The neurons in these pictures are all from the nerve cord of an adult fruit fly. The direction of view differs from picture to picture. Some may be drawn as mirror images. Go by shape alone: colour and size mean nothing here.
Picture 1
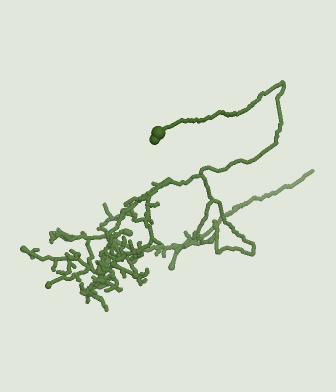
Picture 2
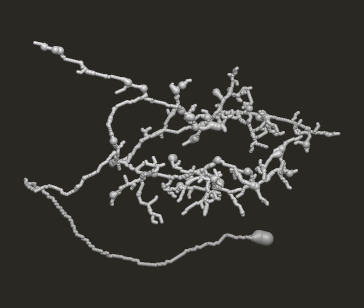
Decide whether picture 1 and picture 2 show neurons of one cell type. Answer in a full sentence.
They are of the same cell type.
